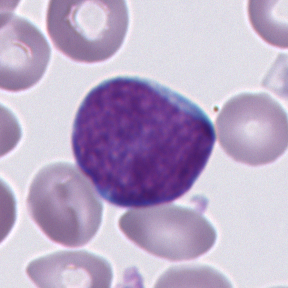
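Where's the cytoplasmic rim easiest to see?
Along the upper right edge of the cell, mostly.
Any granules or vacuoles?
Neither: no granules visible, no vacuoles seen.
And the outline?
Smooth all round, with no surface projections.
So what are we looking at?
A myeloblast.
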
